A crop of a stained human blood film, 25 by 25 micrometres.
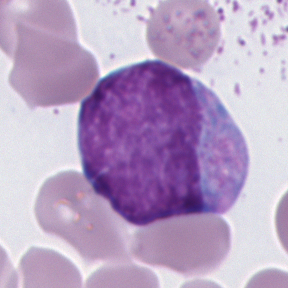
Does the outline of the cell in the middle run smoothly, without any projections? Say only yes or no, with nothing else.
Yes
